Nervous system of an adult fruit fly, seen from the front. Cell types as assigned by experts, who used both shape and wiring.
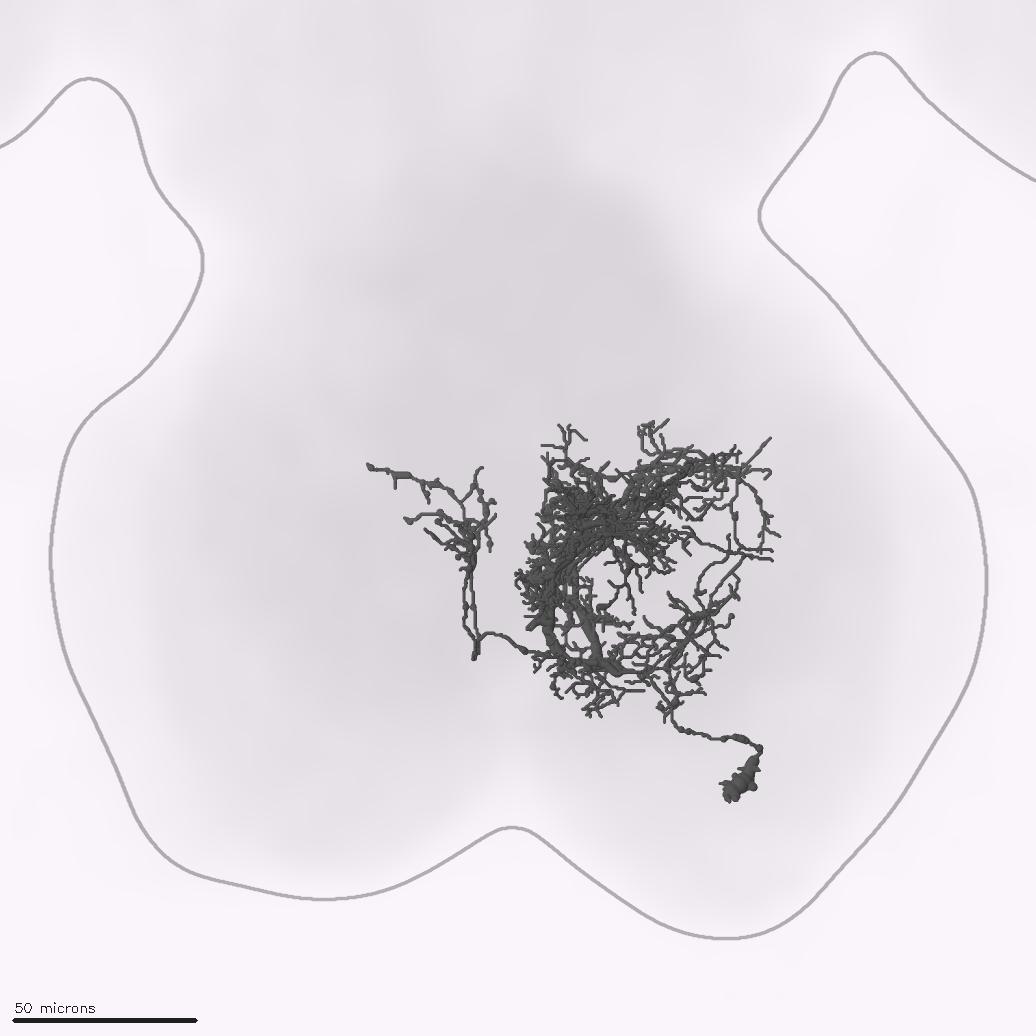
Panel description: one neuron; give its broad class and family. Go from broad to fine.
nerve-cord intrinsic neuron; hemilineage 06B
